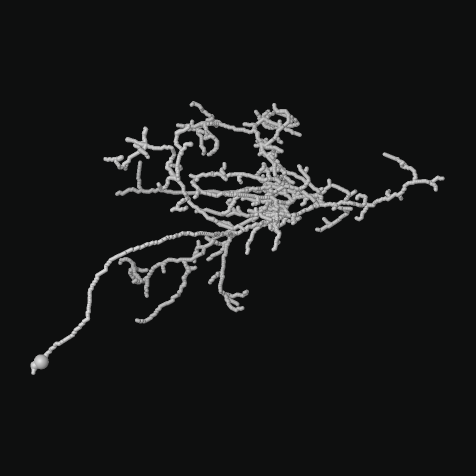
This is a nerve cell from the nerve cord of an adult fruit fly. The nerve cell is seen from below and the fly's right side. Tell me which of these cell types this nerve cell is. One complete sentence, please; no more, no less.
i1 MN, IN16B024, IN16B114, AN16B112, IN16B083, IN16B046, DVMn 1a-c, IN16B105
This nerve cell is categorized as cell type IN16B105.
